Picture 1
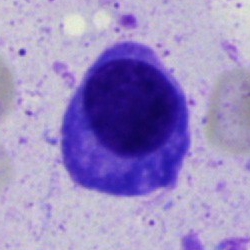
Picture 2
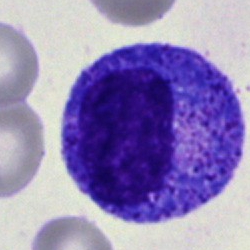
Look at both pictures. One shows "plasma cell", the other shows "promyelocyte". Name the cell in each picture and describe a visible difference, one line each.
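Picture 1 is a plasma cell. No distinct granules are visible in the cytoplasm.
Picture 2 is a promyelocyte. Numerous purple granules are scattered through the cytoplasm.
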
